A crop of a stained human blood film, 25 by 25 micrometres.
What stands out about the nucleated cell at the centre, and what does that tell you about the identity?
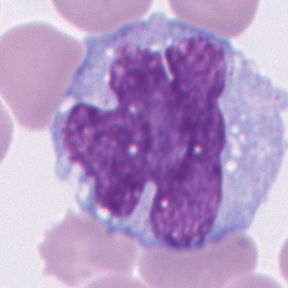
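Notice the nucleus takes up more than half the cell, and its folded parts are joined by broad bands of nuclear material. The edge is slightly ragged rather than smooth, and there are no coarse or brightly coloured granules in the cytoplasm. So, a monocyte.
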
